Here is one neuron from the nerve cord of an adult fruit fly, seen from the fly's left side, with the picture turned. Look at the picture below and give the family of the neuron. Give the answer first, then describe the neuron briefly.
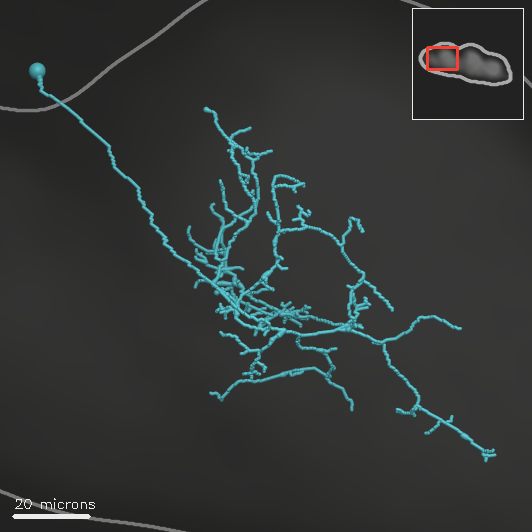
The family is hemilineage 21A. This is a nerve-cord intrinsic neuron. By the scale bar it is about 120 microns wide in this view. Dozens of branch ends can be seen.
